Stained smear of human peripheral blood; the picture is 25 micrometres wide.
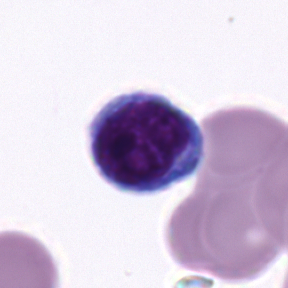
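Plasma cell, the nucleated cell at the centre of a stained peripheral blood smear. The cell is about 10 micrometres across, and its round nucleus, without indentation, fills about 70% of its area. The chromatin is dense and coarsely clumped. Cytoplasm forms only a narrow rim, wider on the right side than on the left.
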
